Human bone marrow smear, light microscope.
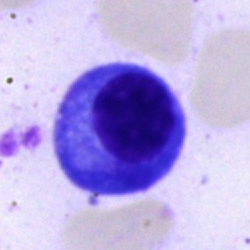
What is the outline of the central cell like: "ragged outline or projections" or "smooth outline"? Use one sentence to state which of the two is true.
The border of this cell is smooth and even.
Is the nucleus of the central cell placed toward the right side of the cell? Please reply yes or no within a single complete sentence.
Yes, what lies to the left of the nucleus is most of the cytoplasm.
